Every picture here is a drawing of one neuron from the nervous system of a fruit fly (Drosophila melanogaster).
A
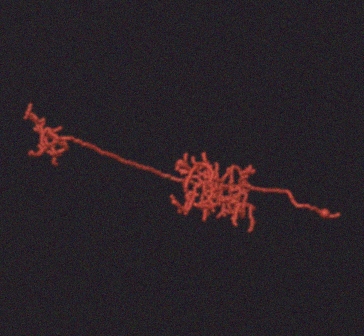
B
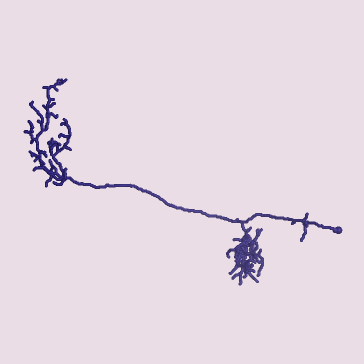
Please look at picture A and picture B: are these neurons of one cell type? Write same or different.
different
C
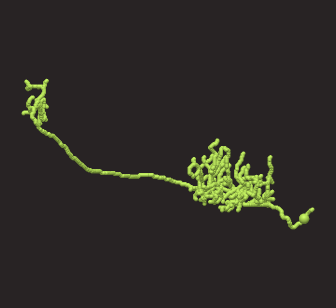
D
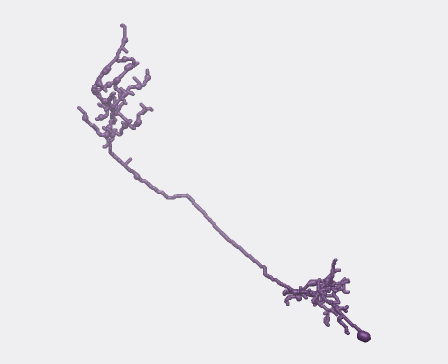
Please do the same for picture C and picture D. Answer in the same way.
different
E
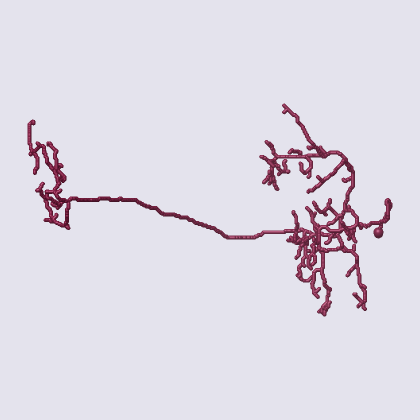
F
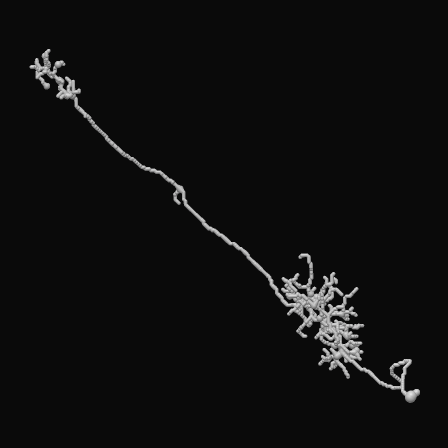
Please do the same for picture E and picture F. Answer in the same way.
different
